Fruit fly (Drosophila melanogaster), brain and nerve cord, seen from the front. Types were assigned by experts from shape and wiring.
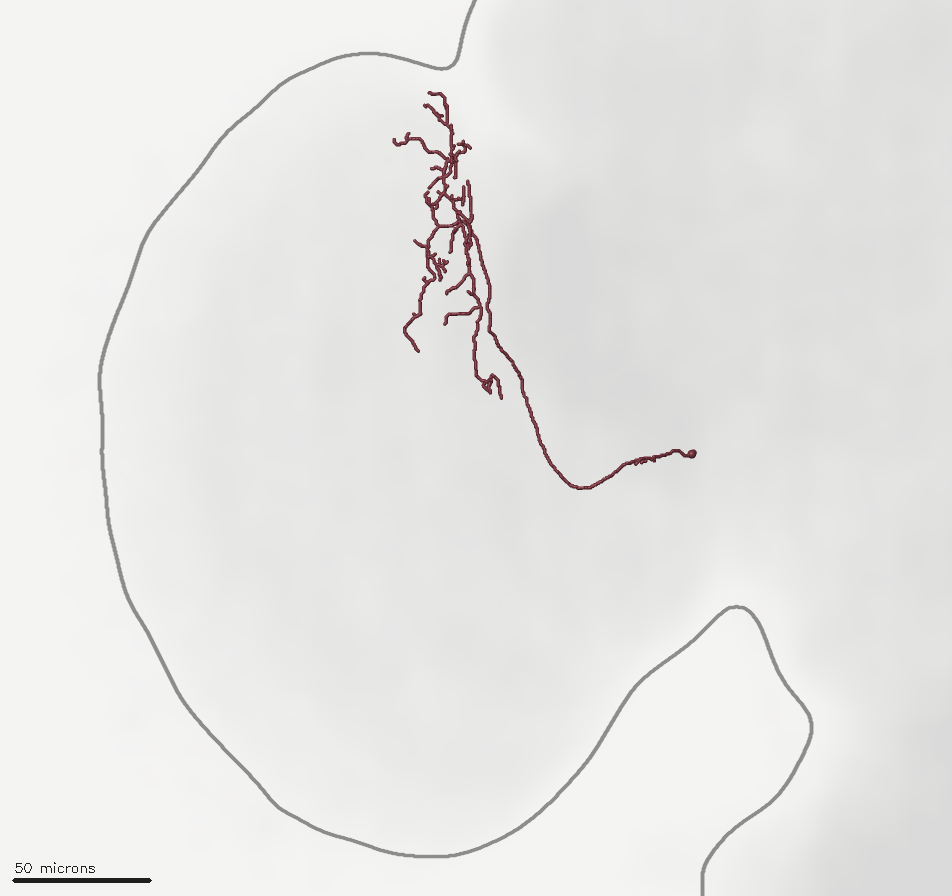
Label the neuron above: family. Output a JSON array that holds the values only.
["Cm"]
